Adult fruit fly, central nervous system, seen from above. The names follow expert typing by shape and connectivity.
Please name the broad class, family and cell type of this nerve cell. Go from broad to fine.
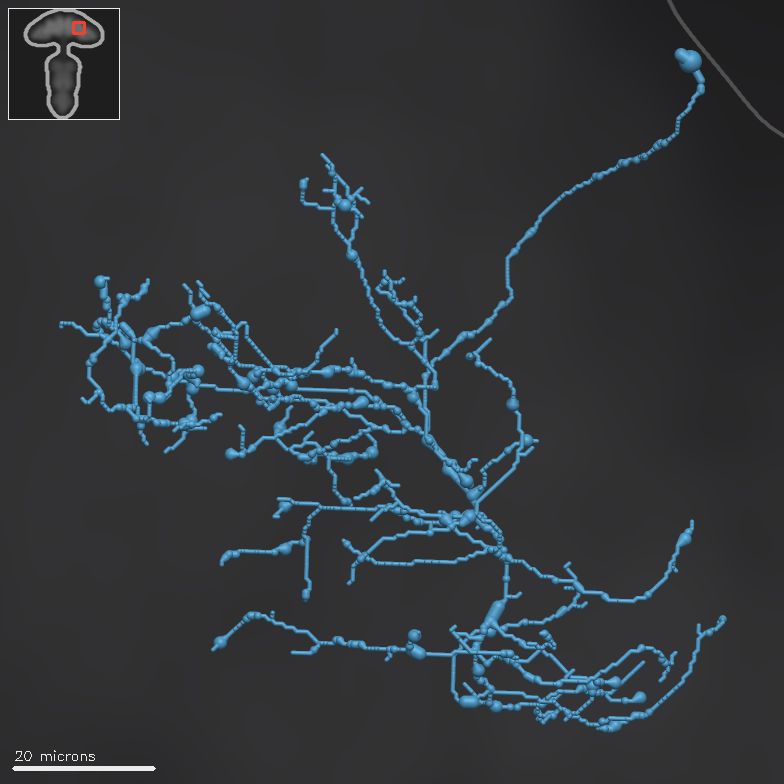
central-brain intrinsic neuron; hemilineage LHa1; CB3023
